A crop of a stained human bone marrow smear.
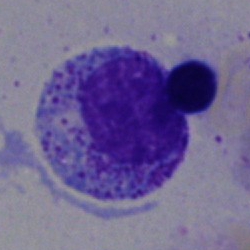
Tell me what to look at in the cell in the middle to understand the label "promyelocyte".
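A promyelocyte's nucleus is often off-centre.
So the nucleus here, sitting toward the upper right, goes along with that.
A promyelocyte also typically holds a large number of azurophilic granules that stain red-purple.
The granules in this cytoplasm are dark purple and scattered, which is a weaker match for that. Apart from that, the chromatin is purple and mottled rather than evenly smooth, and the cytoplasm is pale grey-blue.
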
